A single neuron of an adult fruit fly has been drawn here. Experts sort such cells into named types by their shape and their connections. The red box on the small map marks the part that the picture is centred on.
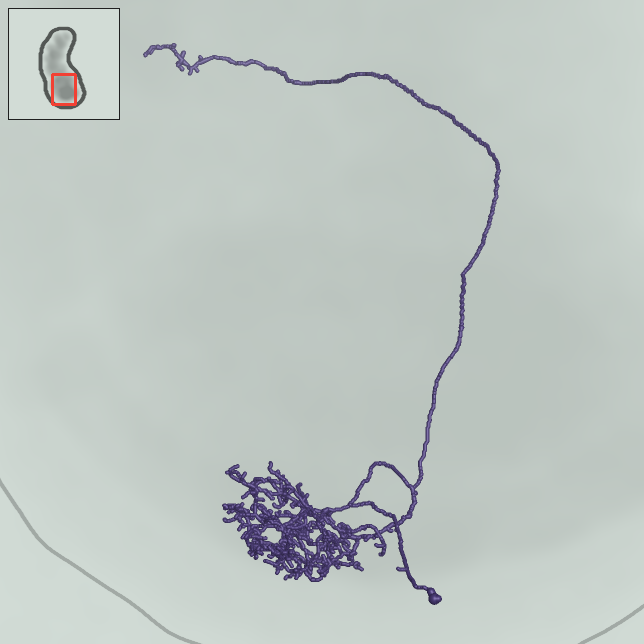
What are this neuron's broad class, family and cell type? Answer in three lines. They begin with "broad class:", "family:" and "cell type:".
broad class: central-brain intrinsic neuron
family: hemilineage VLPl2_medial
cell type: AVLP194_a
